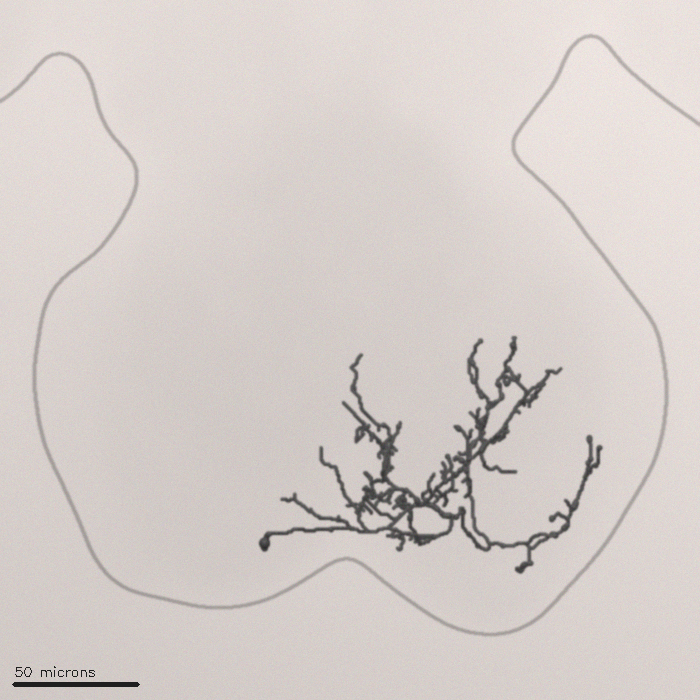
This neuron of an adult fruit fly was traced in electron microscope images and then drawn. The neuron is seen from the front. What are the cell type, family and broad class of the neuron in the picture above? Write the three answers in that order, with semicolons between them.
IN14A023; hemilineage 14A; nerve-cord intrinsic neuron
